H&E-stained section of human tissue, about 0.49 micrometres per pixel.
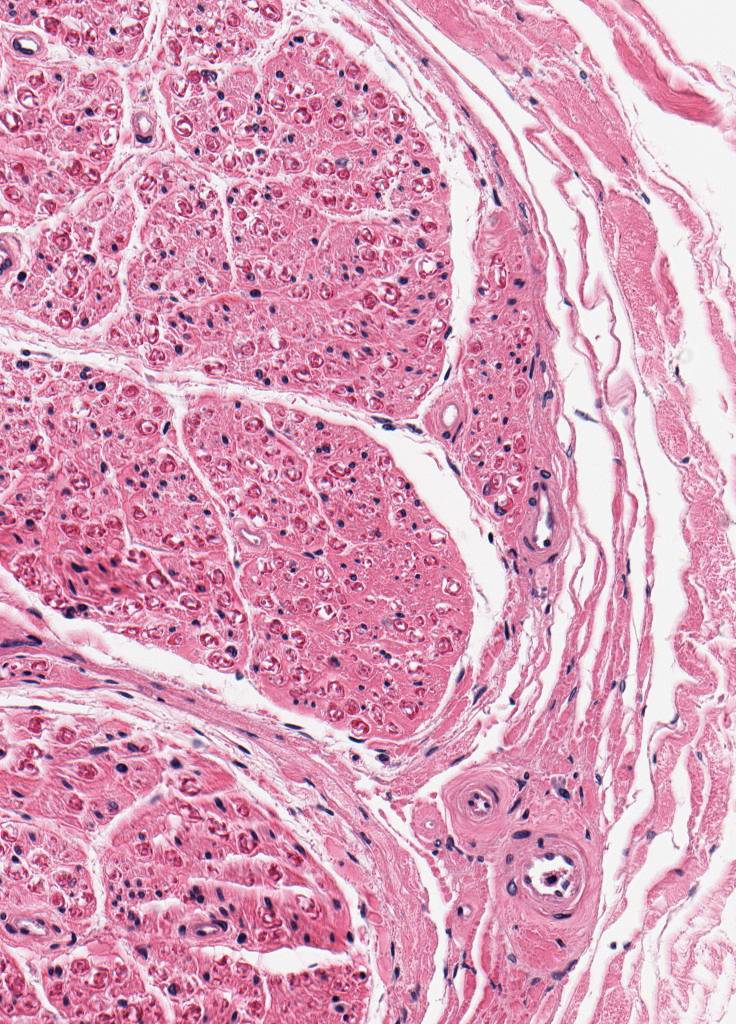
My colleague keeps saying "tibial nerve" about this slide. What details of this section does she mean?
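This is the tibial nerve, and I see several rounded fibre bundles filling the left and centre, parted by thin connective tissue partitions.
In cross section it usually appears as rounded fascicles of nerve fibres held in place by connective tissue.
Here the fibres are cut across, each a small pink central dot inside a pale ring.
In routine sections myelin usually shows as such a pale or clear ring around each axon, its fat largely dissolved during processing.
Each bundle is wrapped by a thin layer of flattened cells with elongated dark nuclei parallel to its edge.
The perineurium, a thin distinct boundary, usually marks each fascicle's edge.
I'd note, too, small dark oval nuclei lying singly between the fibres.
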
